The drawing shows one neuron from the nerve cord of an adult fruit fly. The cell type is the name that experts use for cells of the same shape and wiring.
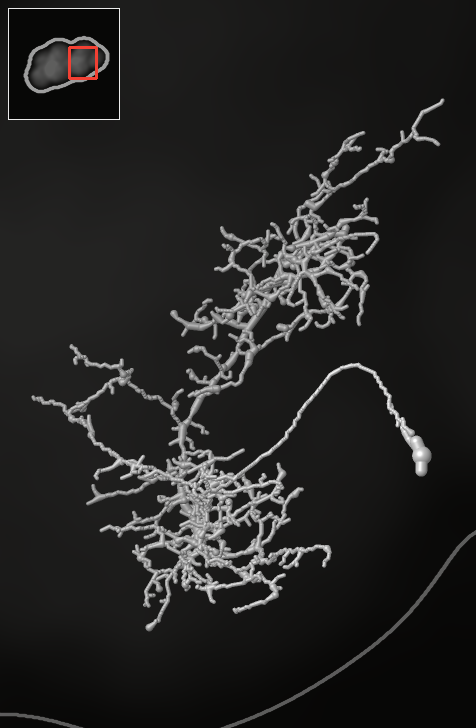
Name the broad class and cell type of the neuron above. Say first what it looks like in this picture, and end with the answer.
More than a hundred branch ends can be seen. As drawn here it is taller than it is wide. Its broad class is nerve-cord intrinsic neuron. Its cell type is INXXX235.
